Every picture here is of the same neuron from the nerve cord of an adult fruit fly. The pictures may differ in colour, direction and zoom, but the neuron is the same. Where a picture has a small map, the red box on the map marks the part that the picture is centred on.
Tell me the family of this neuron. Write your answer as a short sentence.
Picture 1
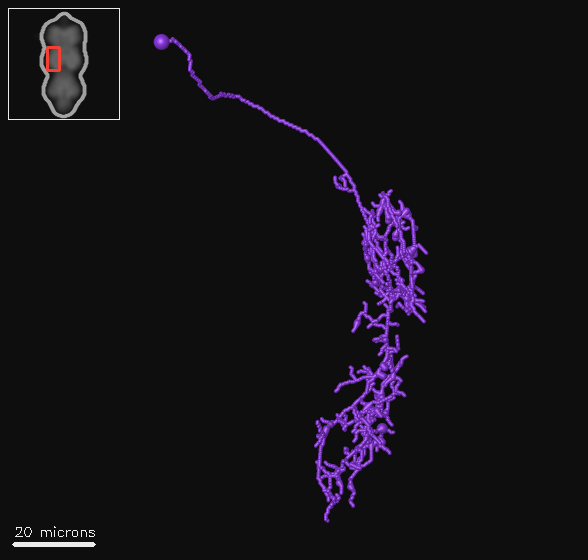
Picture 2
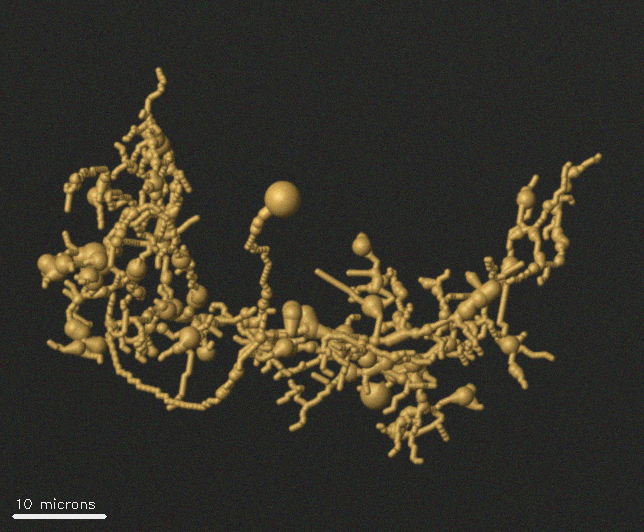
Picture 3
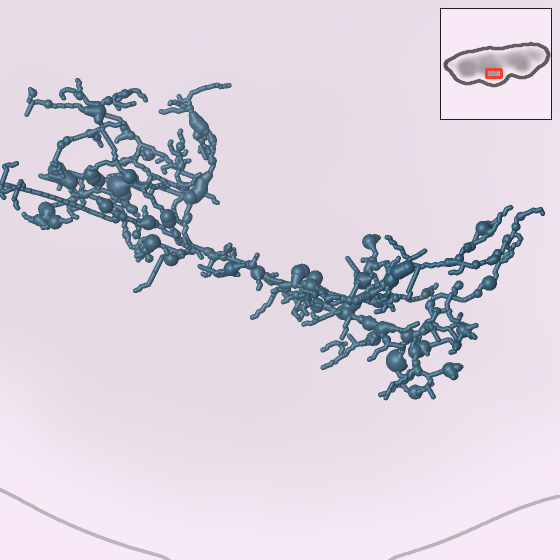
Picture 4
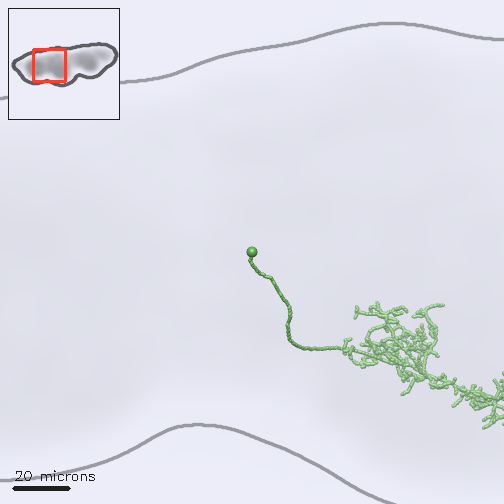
The family is hemilineage 09A.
